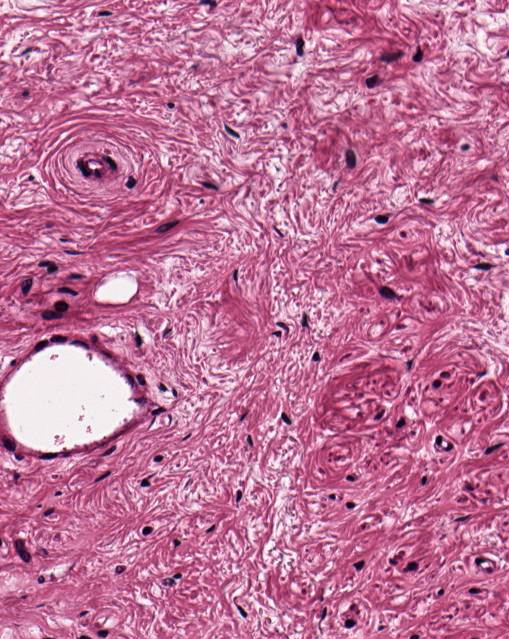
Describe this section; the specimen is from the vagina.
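Take your time here: everything in view is fibrous connective tissue, with no epithelium anywhere. Find the large lumen; just above it lies a second, much smaller empty lumen. Running down the middle is a vertical band of paler, finer fibrillary stroma. Notice there are no fat cells in the field.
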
